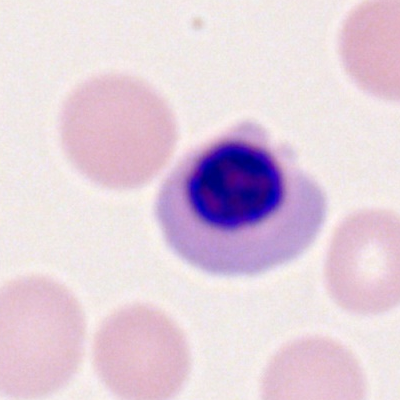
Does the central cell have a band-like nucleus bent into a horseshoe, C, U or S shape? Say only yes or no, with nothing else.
No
